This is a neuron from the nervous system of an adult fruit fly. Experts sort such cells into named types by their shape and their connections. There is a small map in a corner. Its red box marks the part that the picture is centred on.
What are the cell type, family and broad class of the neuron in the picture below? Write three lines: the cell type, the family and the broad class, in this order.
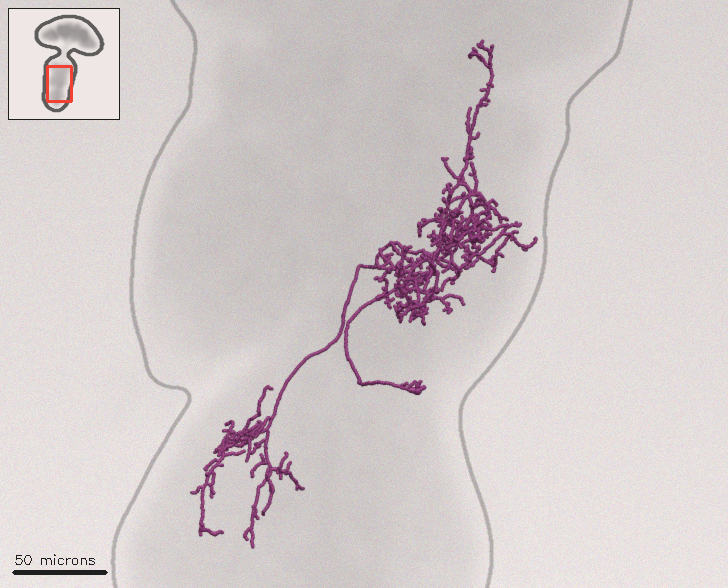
IN06A028
hemilineage 06A
nerve-cord intrinsic neuron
